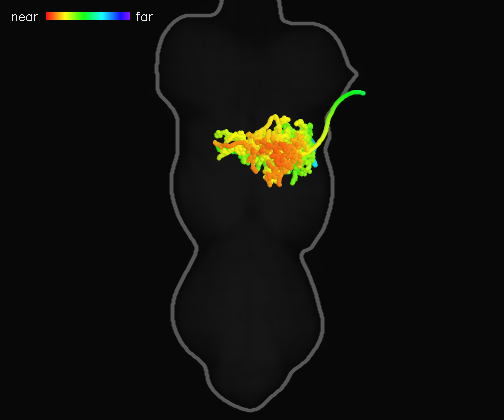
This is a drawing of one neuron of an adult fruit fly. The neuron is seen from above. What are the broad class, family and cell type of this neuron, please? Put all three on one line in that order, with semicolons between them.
motor neuron of the nerve cord; hemilineage 16B; i2 MN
